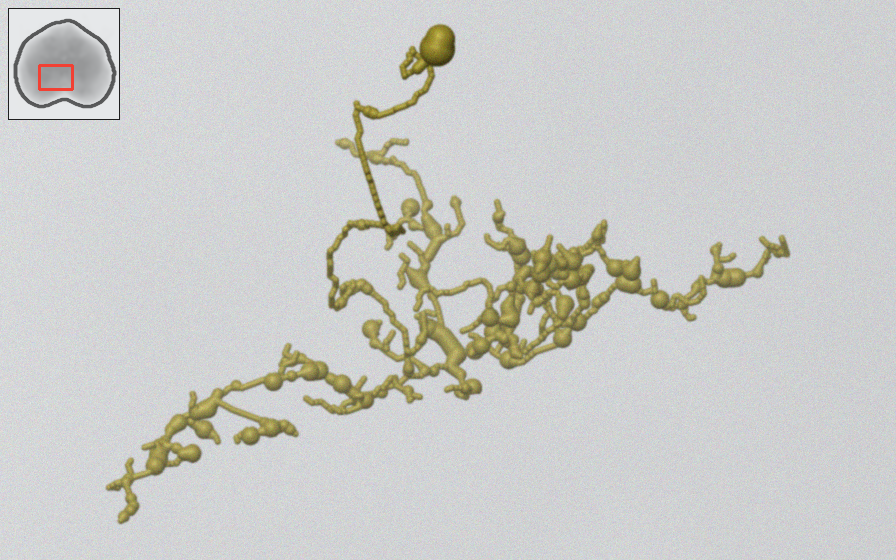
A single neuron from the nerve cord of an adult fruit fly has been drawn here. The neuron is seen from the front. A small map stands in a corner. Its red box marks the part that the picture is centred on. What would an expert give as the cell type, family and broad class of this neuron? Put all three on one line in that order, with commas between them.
IN09A091, hemilineage 09A, nerve-cord intrinsic neuron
